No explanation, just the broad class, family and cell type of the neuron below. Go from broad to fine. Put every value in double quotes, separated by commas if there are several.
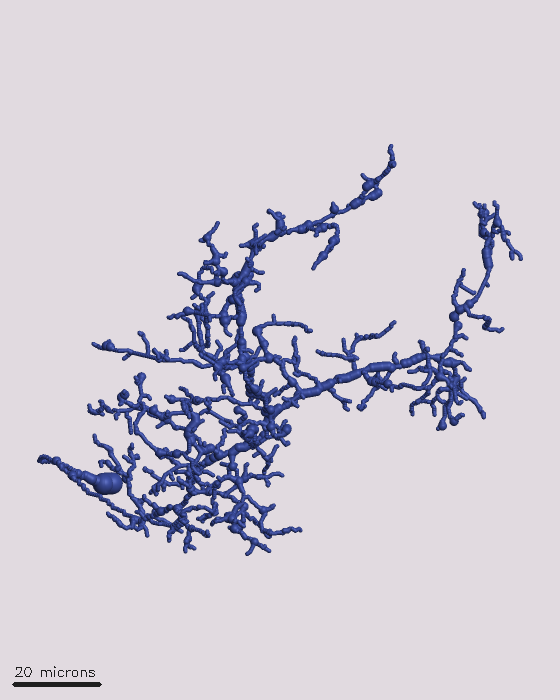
"nerve-cord intrinsic neuron", "hemilineage 13B", "IN13B028"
